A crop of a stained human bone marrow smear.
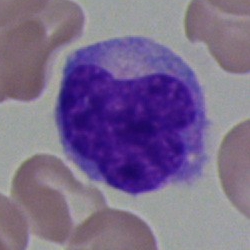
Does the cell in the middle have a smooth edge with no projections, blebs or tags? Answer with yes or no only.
No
